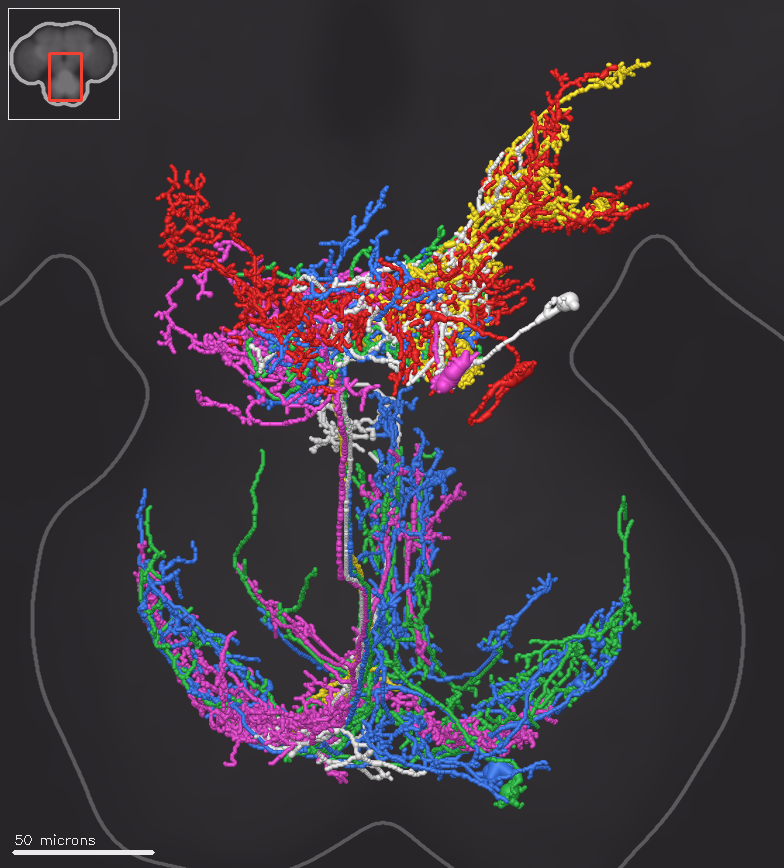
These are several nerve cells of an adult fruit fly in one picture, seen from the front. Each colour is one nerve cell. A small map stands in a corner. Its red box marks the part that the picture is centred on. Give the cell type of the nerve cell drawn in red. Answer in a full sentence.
The cell type is GNG516.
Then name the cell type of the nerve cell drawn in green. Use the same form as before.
The cell type is AN05B040.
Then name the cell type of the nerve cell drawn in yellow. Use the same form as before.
The cell type is DNg84.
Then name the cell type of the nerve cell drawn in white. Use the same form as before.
The cell type is DNg20.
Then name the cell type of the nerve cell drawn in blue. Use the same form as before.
The cell type is AN05B029.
